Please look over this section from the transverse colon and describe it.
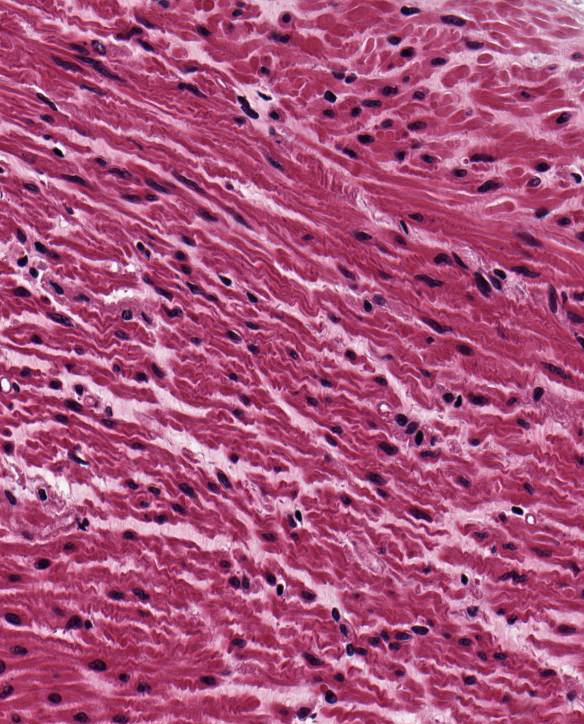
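Eosinophilic fibres in parallel bundles across most of the field, running diagonally from upper left toward lower right. Outline wavy along their length. Staining deep pink. Nuclei dark, elongated, oriented along the fibres.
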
